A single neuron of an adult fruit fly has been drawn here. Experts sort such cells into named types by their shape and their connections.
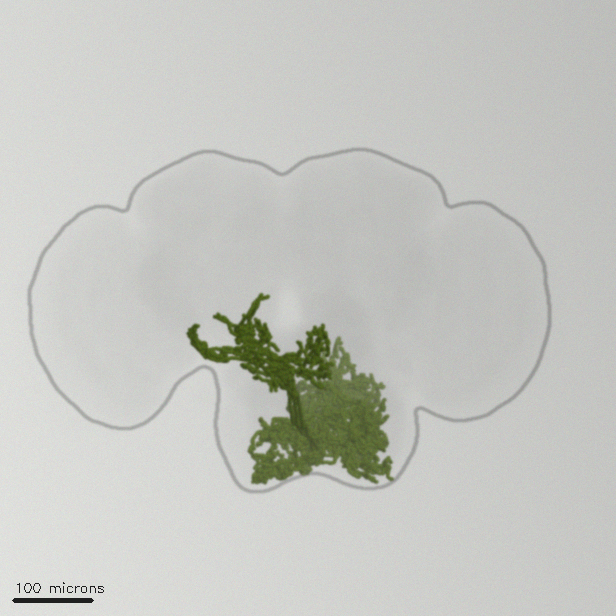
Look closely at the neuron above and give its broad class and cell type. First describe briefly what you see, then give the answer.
From left to right in the picture it spans about 250 microns. In this view it is about as wide as it is tall. It is an ascending neuron. The cell type is ANXXX005.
